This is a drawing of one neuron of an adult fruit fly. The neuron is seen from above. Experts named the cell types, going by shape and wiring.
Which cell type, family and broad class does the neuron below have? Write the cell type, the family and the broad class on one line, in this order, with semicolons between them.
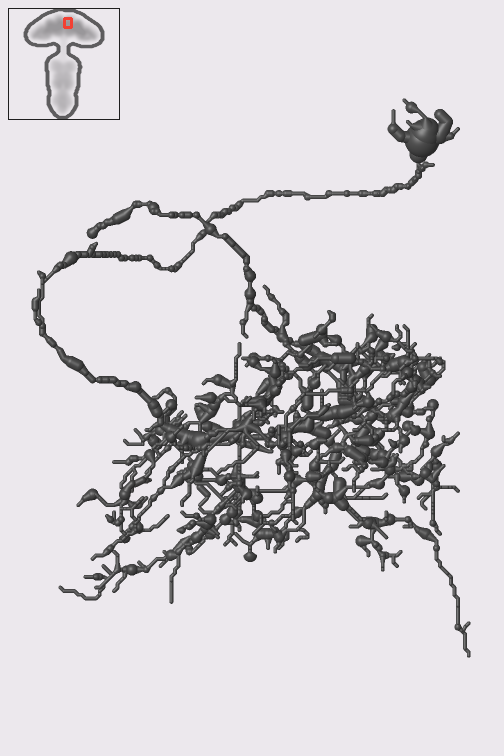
GNG202; hemilineage TRdm; central-brain intrinsic neuron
